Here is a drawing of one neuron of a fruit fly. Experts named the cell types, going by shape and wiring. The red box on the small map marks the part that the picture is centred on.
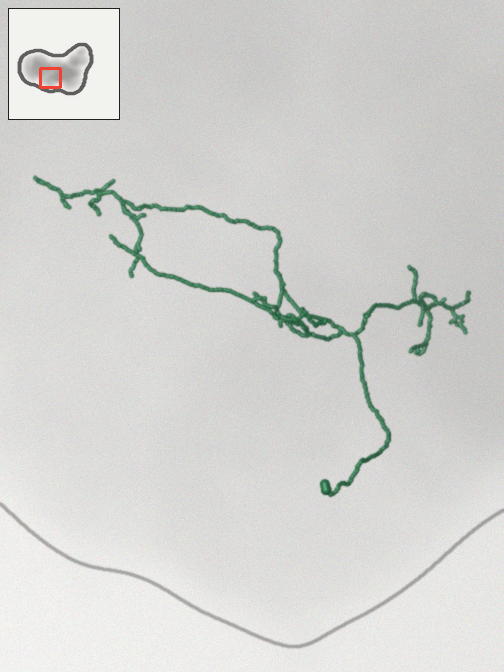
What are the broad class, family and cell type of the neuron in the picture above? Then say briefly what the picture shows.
This is a central-brain intrinsic neuron. The family is hemilineage LB3. The cell type is GNG326. In this view it is wider than it is tall.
